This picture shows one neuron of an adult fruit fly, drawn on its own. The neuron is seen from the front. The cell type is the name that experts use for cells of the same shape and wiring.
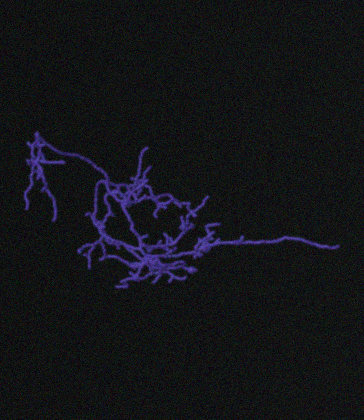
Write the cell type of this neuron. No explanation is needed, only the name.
IN04B079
